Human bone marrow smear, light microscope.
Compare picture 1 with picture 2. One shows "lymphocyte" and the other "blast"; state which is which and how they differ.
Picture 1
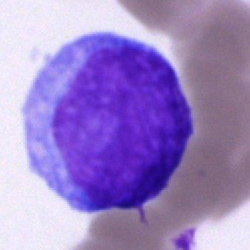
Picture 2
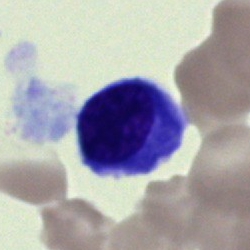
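Picture 1 shows a blast, and picture 2 shows a lymphocyte. The chromatin sets them apart most clearly: in the blast it is finely and evenly stippled, without coarse clumps, while in the lymphocyte it is dark and dense.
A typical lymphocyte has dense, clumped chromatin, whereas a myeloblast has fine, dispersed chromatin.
Both cells have a roughly round outline. In the blast, the nucleus lies toward the right side, and a short thin strand projects from the bottom edge of the cell. The lymphocyte has deep blue cytoplasm in which no granules are seen.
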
